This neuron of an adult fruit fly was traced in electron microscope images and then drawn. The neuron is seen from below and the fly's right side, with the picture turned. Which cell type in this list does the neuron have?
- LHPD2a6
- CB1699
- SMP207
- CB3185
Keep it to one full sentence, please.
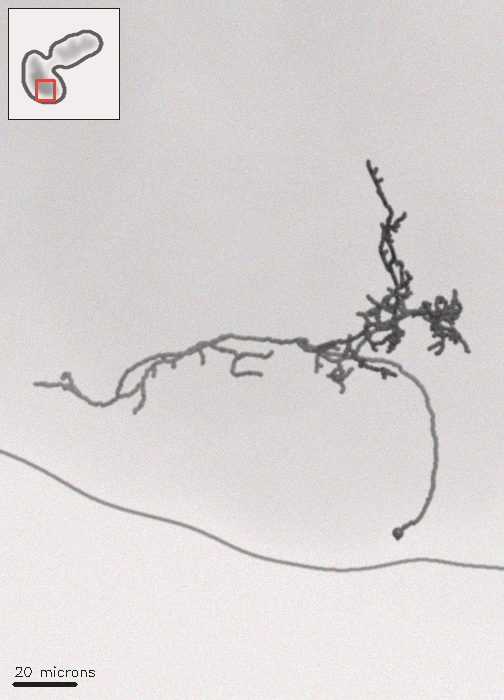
This neuron is categorized as cell type LHPD2a6.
